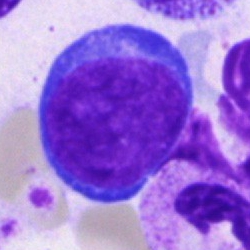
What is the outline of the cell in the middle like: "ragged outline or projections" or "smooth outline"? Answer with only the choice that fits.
Smooth outline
